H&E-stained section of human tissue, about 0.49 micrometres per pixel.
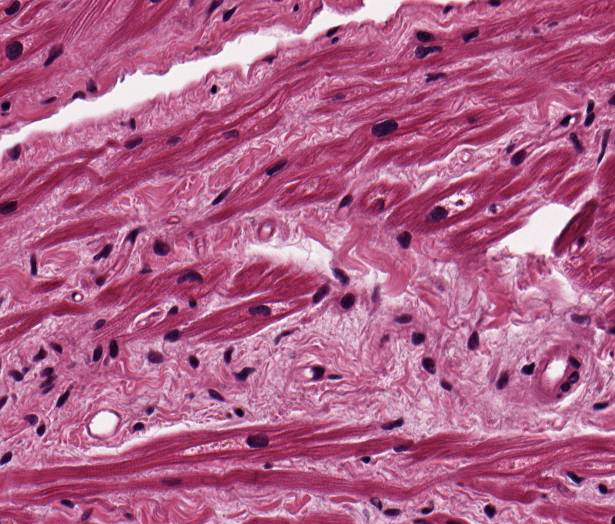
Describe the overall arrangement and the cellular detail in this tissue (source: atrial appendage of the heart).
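Look first at the muscle bundles: their nuclei are elongated and dark, lying along the length of the cells. Between the bundles, in the middle and lower middle, is a paler zone of loose connective tissue with fine wavy fibres. There is no epithelium anywhere, and no fat cells.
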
